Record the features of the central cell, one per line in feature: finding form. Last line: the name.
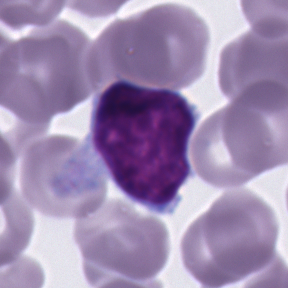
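Nucleus: single unlobed mass with an angular, irregular outline
Nucleoli: none distinct
Cytoplasm: thin rim around most of the nucleus
Cell edge: small irregular bumps along the right and lower sides
Name: typical lymphocyte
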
